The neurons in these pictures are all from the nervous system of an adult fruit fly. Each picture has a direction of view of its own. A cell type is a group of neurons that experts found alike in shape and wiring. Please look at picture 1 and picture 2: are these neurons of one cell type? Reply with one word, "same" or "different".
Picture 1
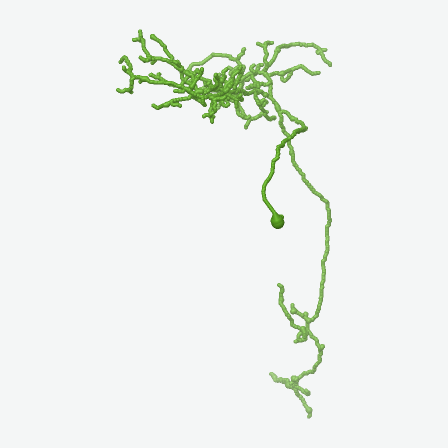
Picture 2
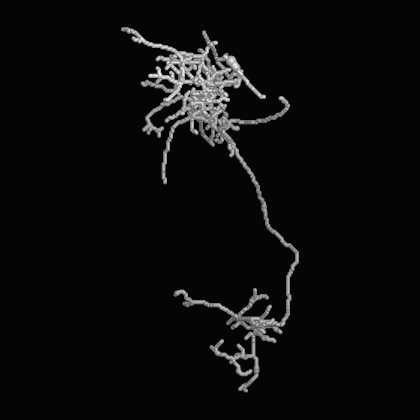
different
